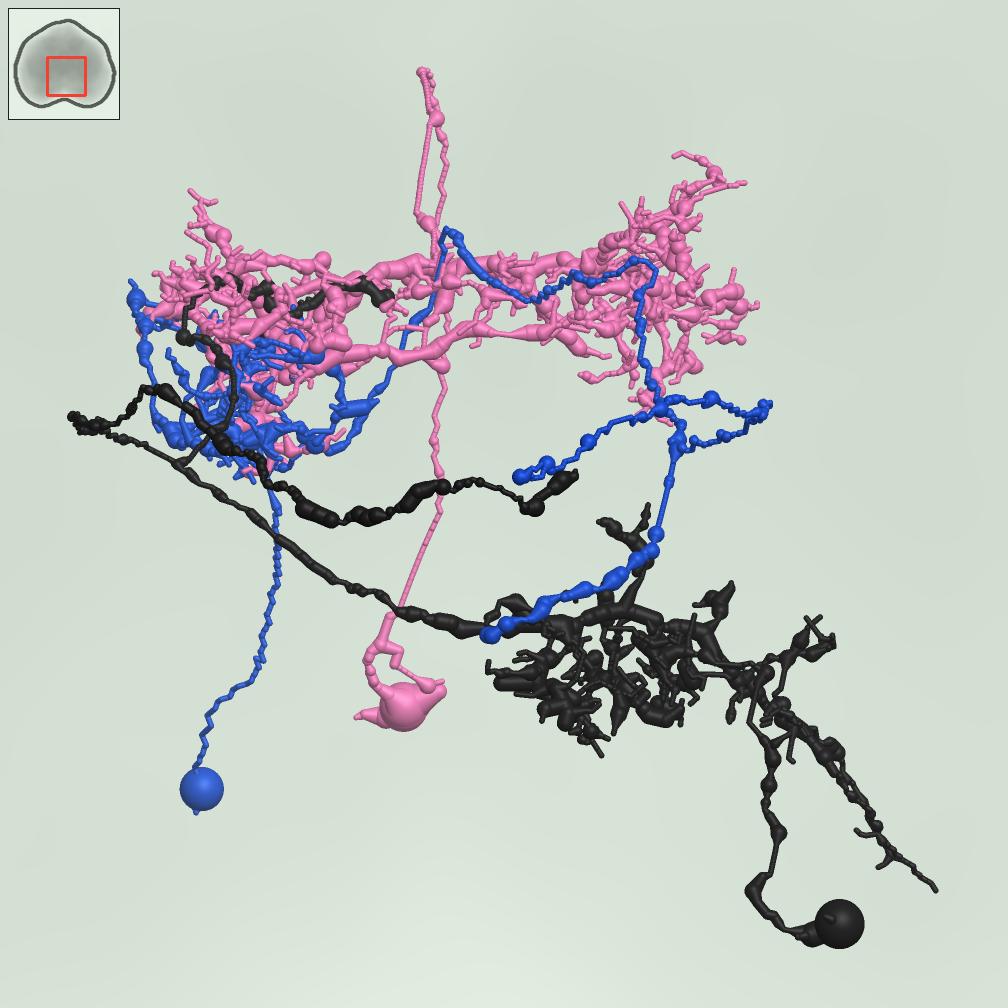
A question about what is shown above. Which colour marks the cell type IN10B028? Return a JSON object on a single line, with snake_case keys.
{"colour": "black"}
